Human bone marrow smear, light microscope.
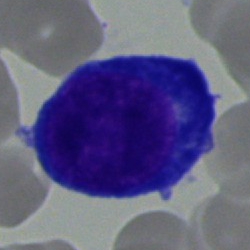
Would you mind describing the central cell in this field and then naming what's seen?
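Shape comes first: the cell is oval, wider than it is tall. Next is the nuclear chromatin, which looks finely textured rather than coarsely clumped. Then the cytoplasm, where a small pale patch lies just to the right of the nucleus. Last is the margin, from which small blunt projections stick out. The cell is a proerythroblast.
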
